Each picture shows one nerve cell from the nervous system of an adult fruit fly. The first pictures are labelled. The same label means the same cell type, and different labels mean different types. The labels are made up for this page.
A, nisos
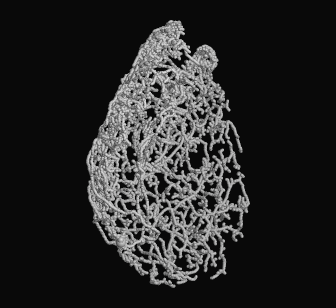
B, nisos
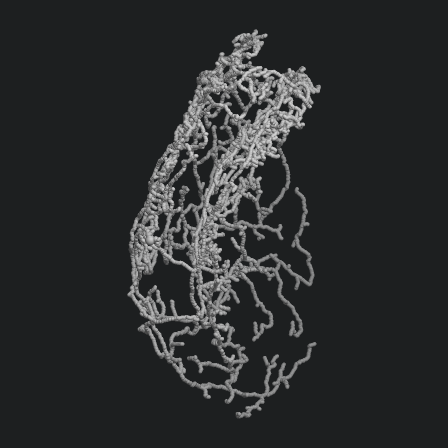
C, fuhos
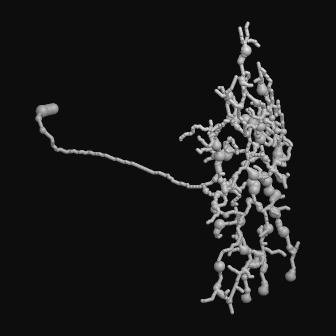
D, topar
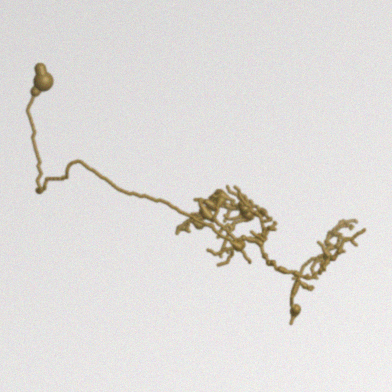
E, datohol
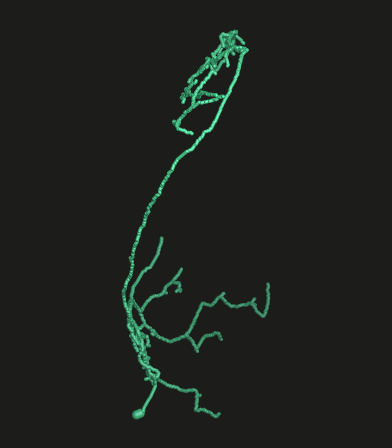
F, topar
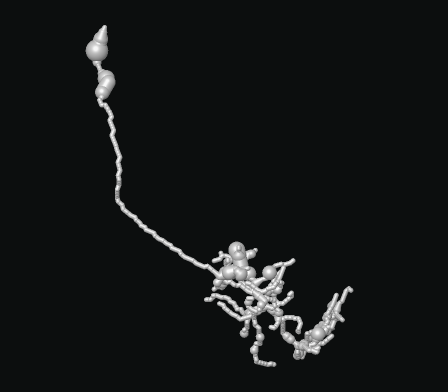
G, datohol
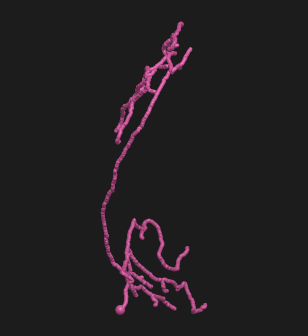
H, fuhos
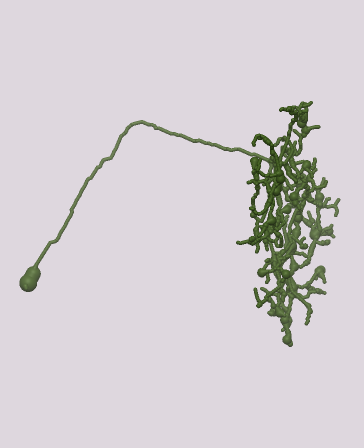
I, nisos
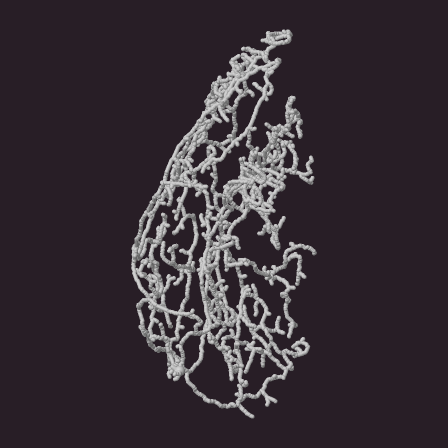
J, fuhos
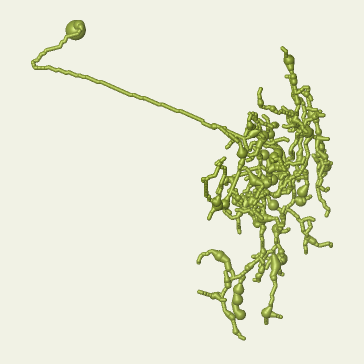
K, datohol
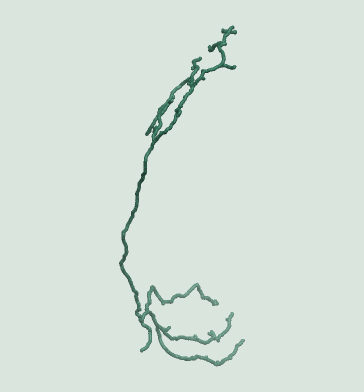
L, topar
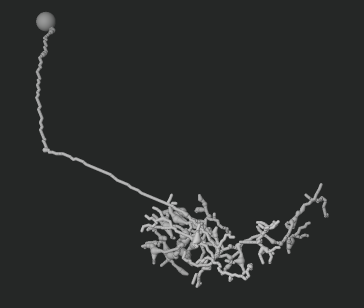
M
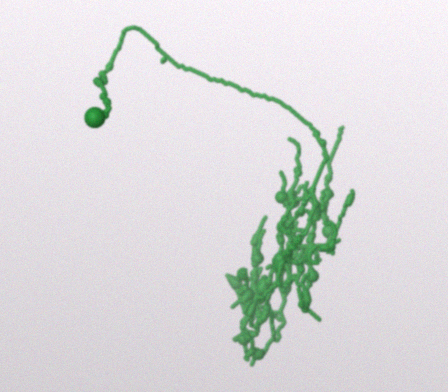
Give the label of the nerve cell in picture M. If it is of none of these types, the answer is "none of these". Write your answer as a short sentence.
It belongs to fuhos.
